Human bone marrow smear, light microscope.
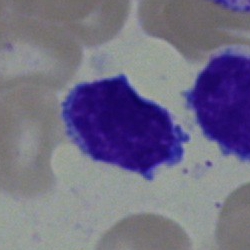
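Lymphocyte, the central cell in a stained human bone marrow smear. Its shape is elongated, the long axis running from upper left to lower right. Almost no cytoplasm is visible around the nucleus. The chromatin is dark purple and densely stained throughout the nucleus. The border is fuzzy and slightly ragged rather than smooth.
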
